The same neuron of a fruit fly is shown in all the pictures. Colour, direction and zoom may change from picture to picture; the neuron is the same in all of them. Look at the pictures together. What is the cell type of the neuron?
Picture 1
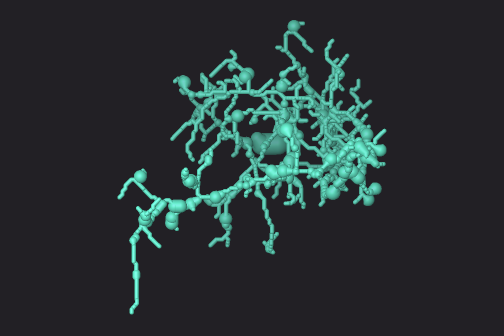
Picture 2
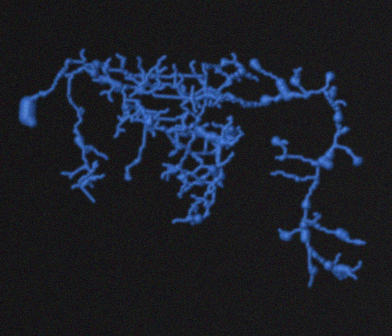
INXXX438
